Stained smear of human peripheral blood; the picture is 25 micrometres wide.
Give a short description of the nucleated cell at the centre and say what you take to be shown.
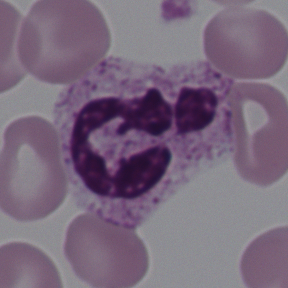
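Looking at the nucleus, I can make out two main masses. The chromatin in them is dark purple and coarsely clumped, and I can't see any nucleoli. Out in the cytoplasm, fine small violet granules are scattered all through it. So I'd name it a segmented neutrophil.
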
